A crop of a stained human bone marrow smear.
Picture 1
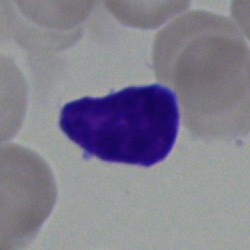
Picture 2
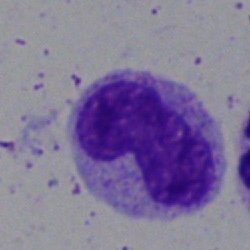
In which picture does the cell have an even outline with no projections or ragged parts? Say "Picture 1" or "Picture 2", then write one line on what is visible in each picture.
Picture 2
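What picture 1 shows: A tiny pale knob projects from the lower left edge of the cell.
What picture 2 shows: The cell outline is round to oval and smooth.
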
